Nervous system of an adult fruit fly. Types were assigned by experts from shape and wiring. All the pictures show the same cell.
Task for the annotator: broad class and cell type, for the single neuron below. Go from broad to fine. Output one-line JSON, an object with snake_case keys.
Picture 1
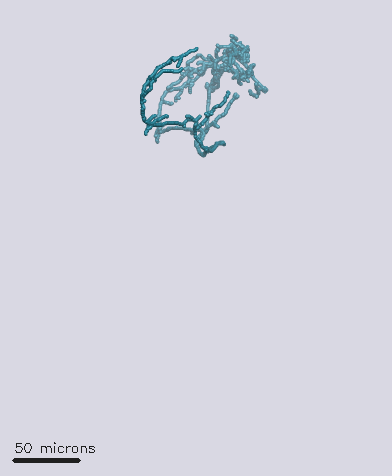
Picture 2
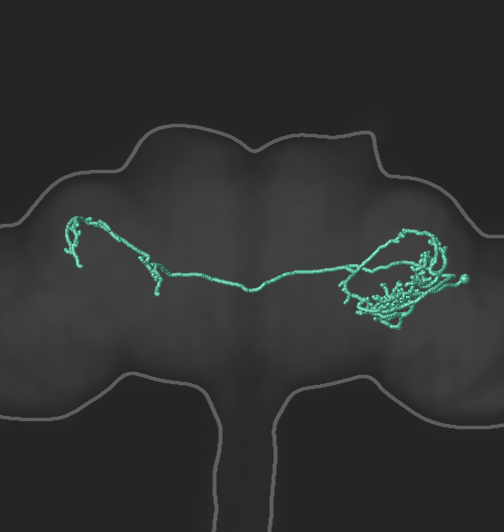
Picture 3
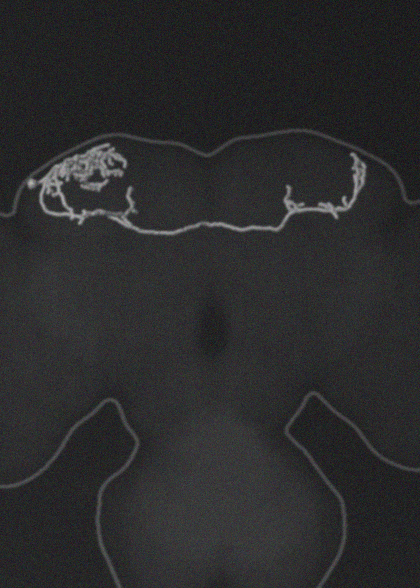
{"broad_class": "central-brain intrinsic neuron", "cell_type": "SLP465"}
